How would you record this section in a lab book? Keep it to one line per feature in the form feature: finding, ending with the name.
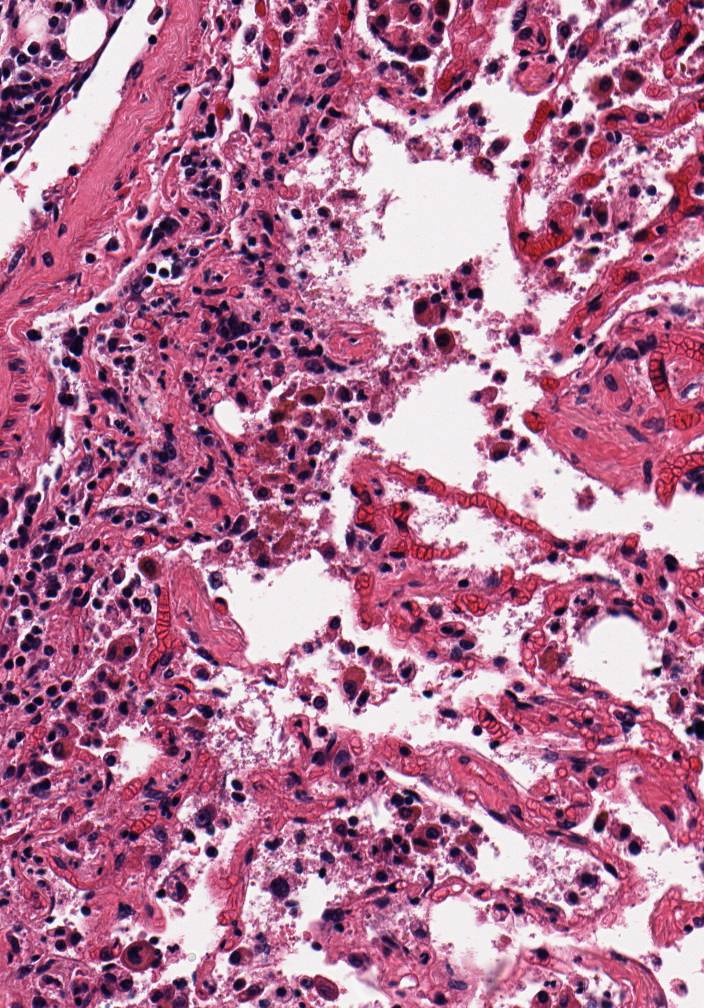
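Septa: thin, pink, around irregular empty spaces
Left side: more solid, densely cellular
Left-side cells: small, dark round nuclei, scant cytoplasm
Central spaces: loose rounded cells, abundant cytoplasm
Pigment: brown, granular, in some of those cells
Collagen: pink wavy band, top edge down toward left edge, upper left corner
Name: lung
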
